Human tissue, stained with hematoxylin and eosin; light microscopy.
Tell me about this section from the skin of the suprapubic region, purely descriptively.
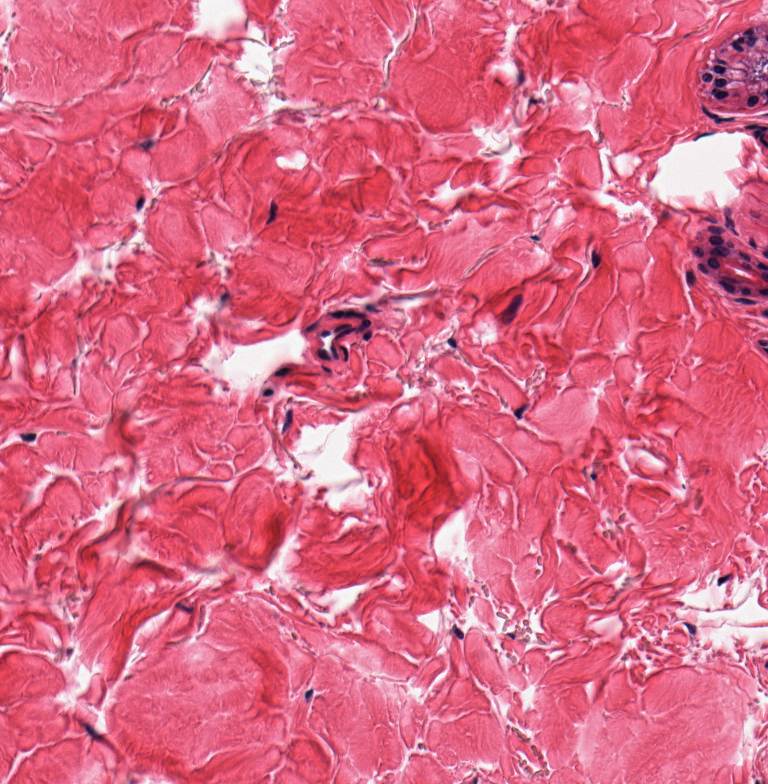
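Most of what you're looking at is thick, strongly eosinophilic collagen bundles filling nearly the whole field. They run in haphazard directions, so they're cut in many different planes. Cells are sparse, just scattered small dark spindle-shaped nuclei lying between the bundles. And along the upper right edge there's a structure with crowded round dark nuclei, only partly included in the field.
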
